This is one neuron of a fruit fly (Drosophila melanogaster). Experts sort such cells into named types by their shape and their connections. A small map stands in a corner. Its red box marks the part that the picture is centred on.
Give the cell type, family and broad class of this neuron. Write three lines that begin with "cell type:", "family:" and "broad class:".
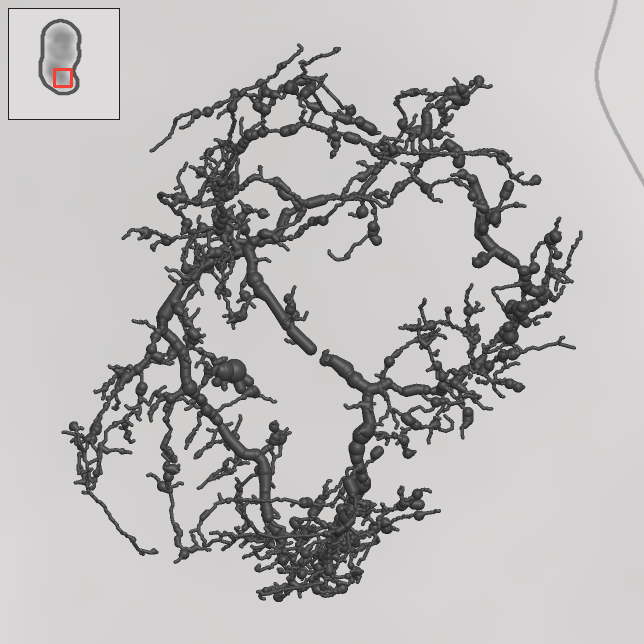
cell type: IN16B024
family: hemilineage 16B
broad class: nerve-cord intrinsic neuron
